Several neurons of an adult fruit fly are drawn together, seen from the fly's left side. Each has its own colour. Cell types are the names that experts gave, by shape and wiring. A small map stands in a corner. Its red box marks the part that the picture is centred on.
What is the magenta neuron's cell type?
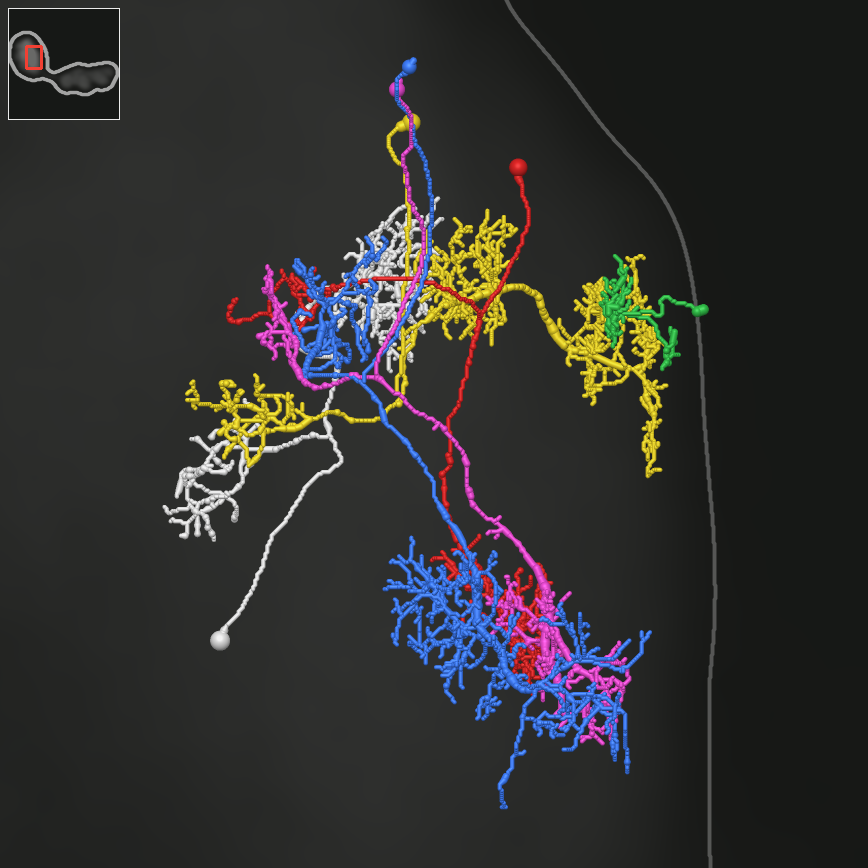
LPLC1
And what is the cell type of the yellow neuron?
LPLC2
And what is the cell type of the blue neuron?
LPLC4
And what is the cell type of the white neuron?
LC17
